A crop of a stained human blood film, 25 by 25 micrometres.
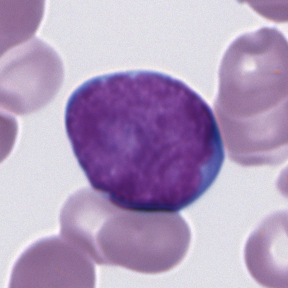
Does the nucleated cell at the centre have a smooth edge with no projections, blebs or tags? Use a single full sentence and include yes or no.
Yes, the edge of this cell is smooth and even.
